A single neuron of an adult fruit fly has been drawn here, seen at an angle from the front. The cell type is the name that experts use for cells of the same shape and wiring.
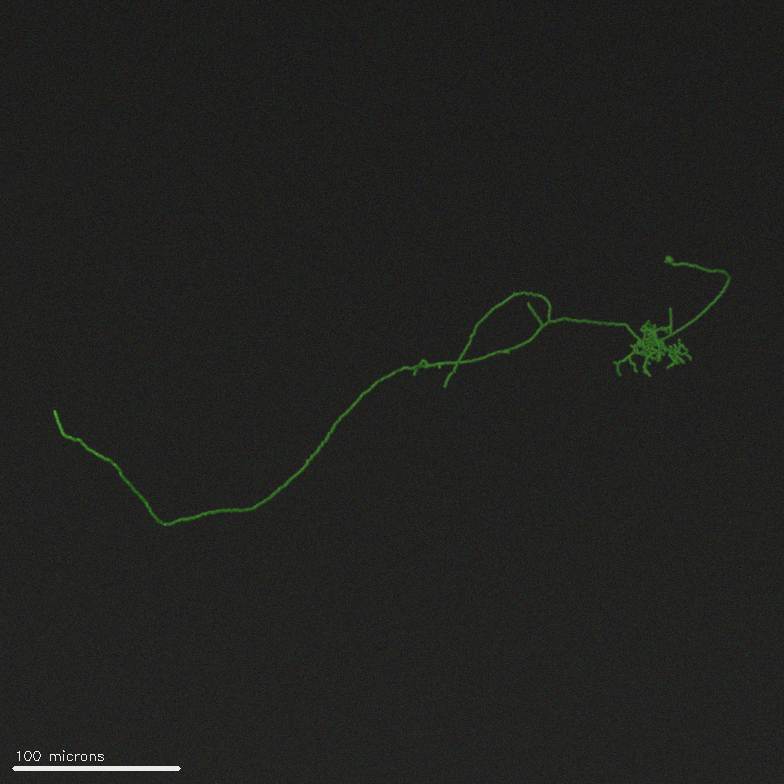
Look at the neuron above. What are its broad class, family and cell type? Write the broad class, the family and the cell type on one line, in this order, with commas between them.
ascending neuron, hemilineage 19B, AN19B063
